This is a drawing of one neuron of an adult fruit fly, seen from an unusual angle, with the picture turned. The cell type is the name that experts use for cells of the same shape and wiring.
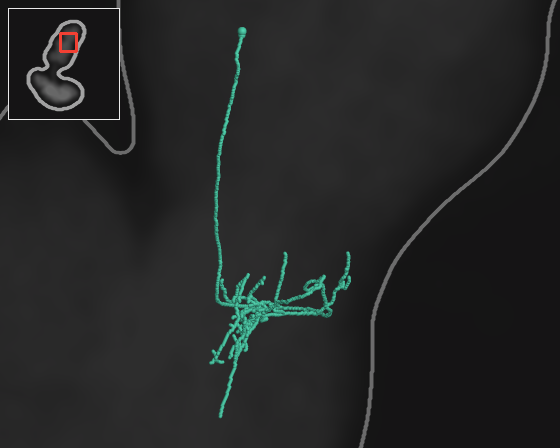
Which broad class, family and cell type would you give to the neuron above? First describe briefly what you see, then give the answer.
It is in the nerve cord and does not reach the brain. Its cell body lies at the top of the picture. Its broad class is nerve-cord intrinsic neuron. The family is hemilineage 02A. Its cell type is IN02A065.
